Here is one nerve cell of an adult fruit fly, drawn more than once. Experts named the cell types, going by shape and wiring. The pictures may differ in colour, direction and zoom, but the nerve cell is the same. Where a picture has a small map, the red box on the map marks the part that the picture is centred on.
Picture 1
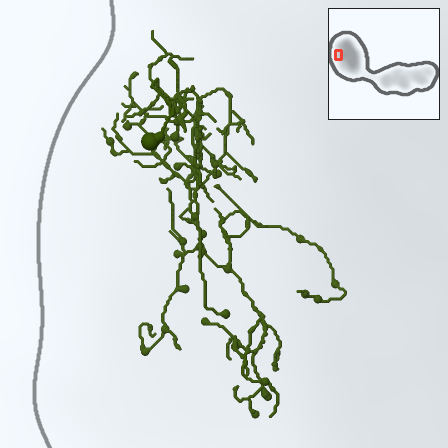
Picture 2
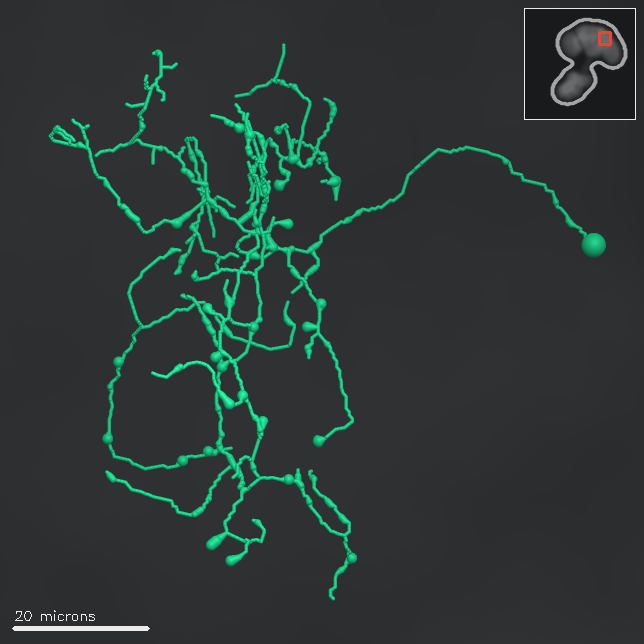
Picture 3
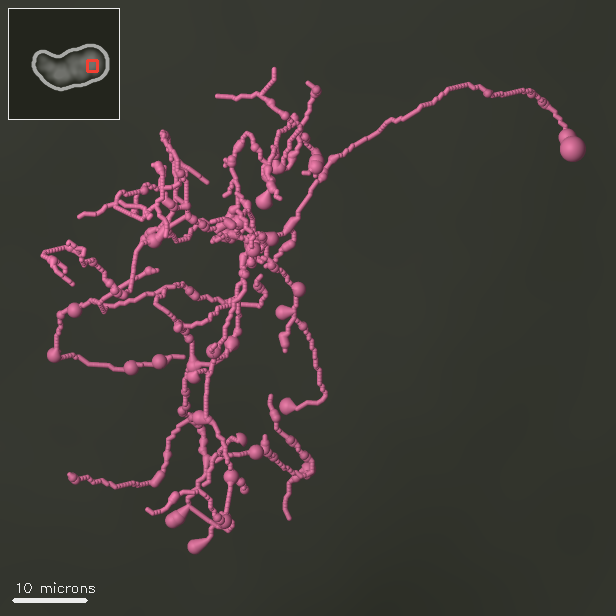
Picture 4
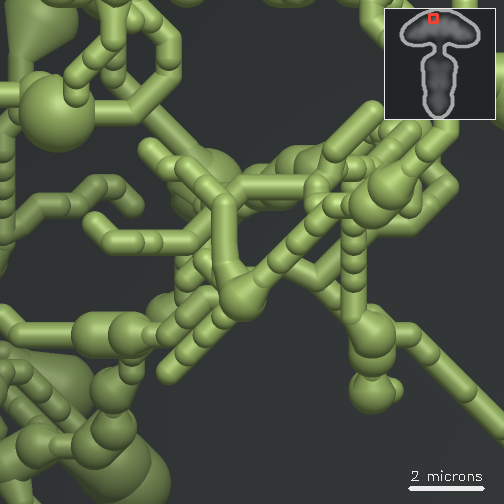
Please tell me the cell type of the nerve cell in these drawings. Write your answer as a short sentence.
The cell type is CB2845.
